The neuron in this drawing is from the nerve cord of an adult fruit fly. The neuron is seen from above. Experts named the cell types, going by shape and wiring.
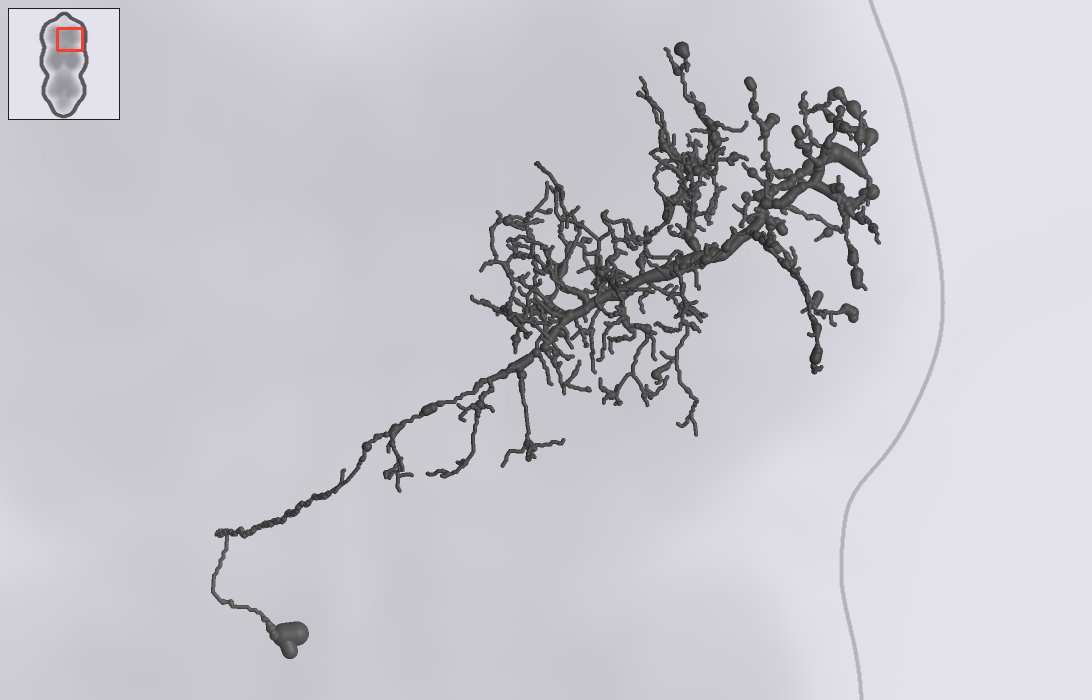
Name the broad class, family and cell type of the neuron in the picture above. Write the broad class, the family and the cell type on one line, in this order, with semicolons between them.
nerve-cord intrinsic neuron; hemilineage 12B; IN12B023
